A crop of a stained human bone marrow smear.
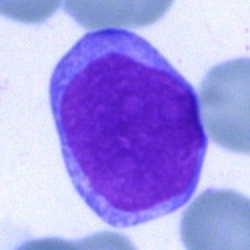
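Blast in the middle of the bone marrow smear. The outline reads as a smooth oval, slightly angular, with no surface projections. Looking at the chromatin, it is finely granular and evenly spread, and I find no coarse dark clumps. Nor do I see any granules in the cytoplasm, and there are no vacuoles there either.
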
